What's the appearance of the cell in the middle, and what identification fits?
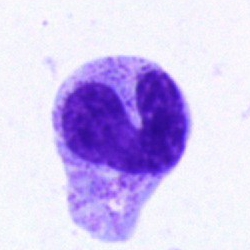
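See that deep notch coming in from the top? It gives the nucleus a heart-like shape. Chromatin's dark purple and dense. Pale lilac cytoplasm, with fine purple granules scattered through it. That's a band neutrophil.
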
